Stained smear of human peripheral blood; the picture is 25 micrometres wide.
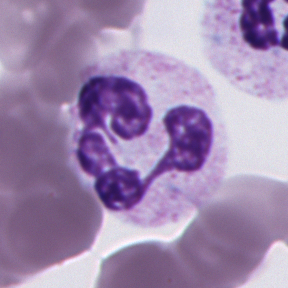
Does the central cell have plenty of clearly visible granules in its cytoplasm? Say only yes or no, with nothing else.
Yes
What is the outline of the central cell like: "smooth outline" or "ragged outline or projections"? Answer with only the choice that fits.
Smooth outline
